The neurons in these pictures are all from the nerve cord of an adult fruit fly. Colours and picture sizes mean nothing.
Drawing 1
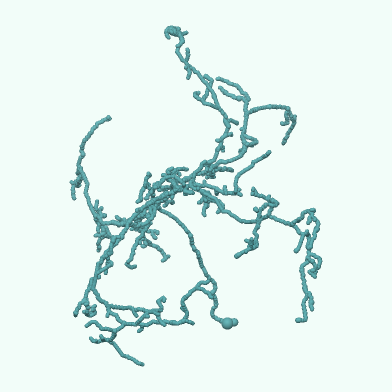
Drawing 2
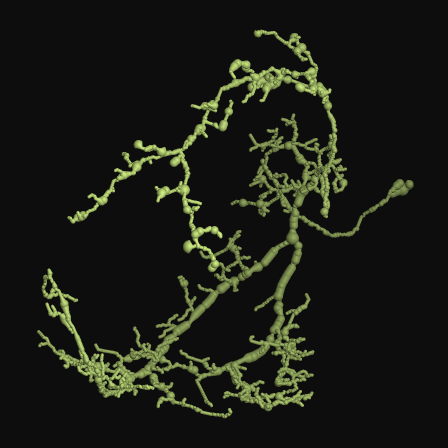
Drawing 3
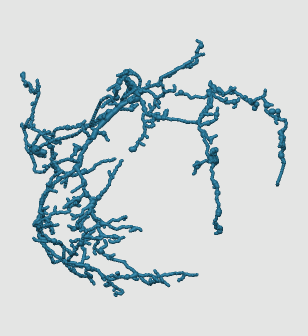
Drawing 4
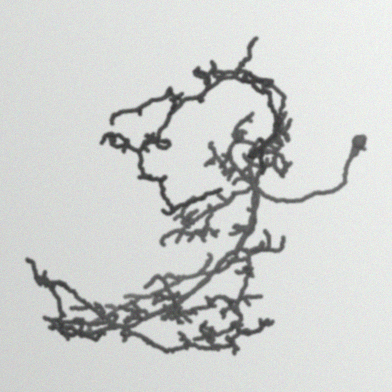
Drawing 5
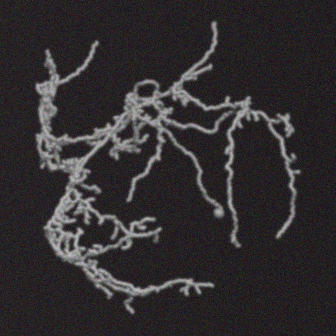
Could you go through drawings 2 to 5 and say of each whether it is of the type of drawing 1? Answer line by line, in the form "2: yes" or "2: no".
2: no
3: no
4: no
5: no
